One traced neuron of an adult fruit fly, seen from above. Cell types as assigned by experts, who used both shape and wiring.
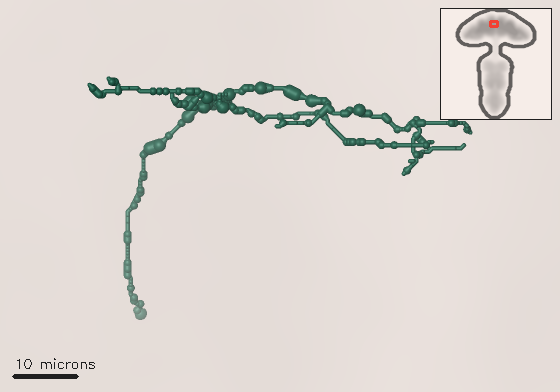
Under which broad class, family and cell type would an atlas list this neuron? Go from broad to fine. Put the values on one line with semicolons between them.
sensory neuron entering the brain; class mechanosensory; TPMN1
